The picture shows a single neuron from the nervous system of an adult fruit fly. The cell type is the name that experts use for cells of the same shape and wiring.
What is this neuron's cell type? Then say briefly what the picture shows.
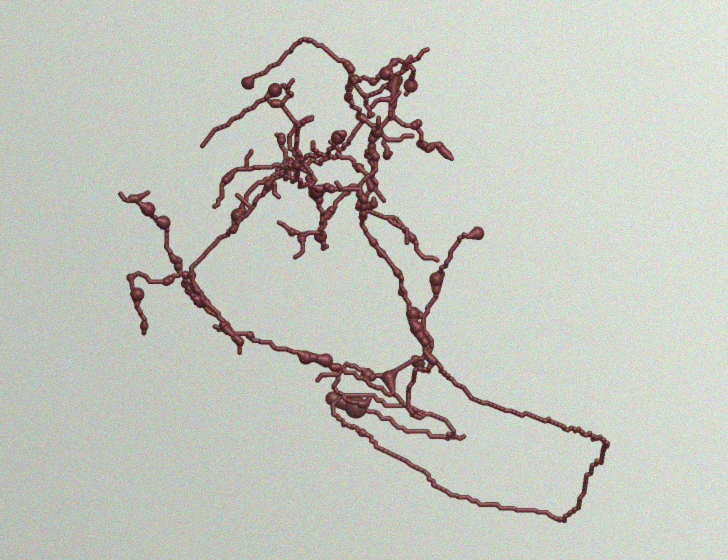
Its cell type is IN14A119. This is a nerve-cord intrinsic neuron. Its cell body lies at the bottom of the picture. Dozens of branch ends can be seen.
